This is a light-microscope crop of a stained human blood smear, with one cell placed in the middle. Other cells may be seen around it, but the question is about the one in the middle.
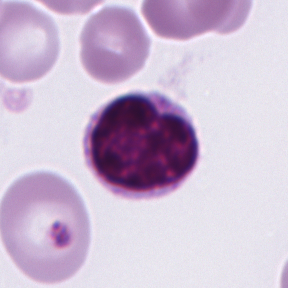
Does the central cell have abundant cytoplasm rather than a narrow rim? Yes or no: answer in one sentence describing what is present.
No, its nucleus occupies most of the cell, with scant cytoplasm.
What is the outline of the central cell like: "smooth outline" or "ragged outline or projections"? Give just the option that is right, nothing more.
Smooth outline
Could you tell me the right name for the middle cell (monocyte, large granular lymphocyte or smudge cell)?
large granular lymphocyte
